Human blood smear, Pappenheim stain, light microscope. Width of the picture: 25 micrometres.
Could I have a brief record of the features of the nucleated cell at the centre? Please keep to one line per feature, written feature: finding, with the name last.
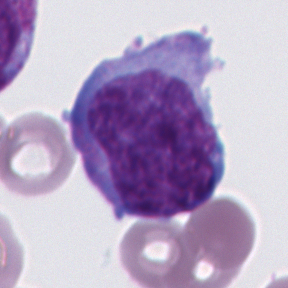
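Border: several small bleb-like projections, upper right.
Chromatin: finely stippled, fairly even, no coarse dark clumps.
Cytoplasm: pale blue, widest band above nucleus.
Left margin: deeper blue cytoplasm.
Nucleus: about 14 by 12 micrometres, about 70% of cell area.
Name: atypical promyelocyte.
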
